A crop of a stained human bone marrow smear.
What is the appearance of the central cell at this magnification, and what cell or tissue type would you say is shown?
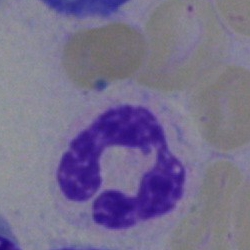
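The nucleus is divided into several connected lobes arranged in a ring around a pale centre. A gap at the lower left breaks the ring. The chromatin is dark purple and coarsely clumped; the cytoplasm is pale lilac-pink. The cell is a segmented neutrophil.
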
